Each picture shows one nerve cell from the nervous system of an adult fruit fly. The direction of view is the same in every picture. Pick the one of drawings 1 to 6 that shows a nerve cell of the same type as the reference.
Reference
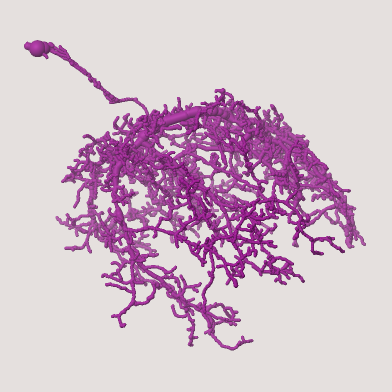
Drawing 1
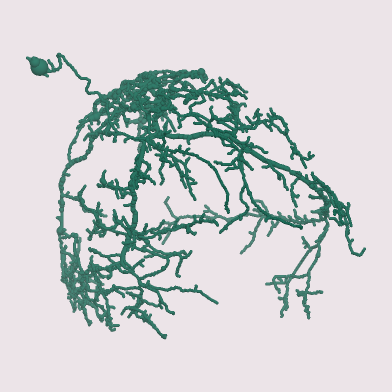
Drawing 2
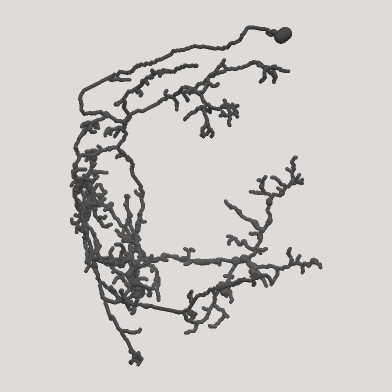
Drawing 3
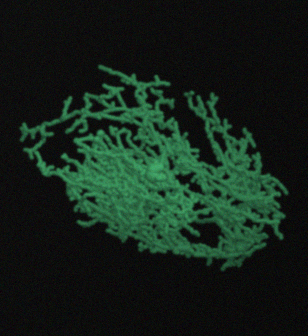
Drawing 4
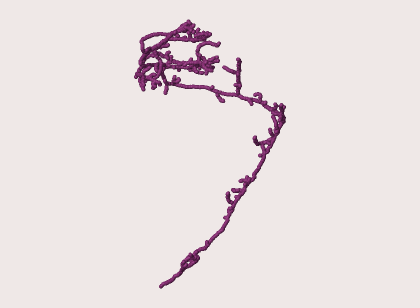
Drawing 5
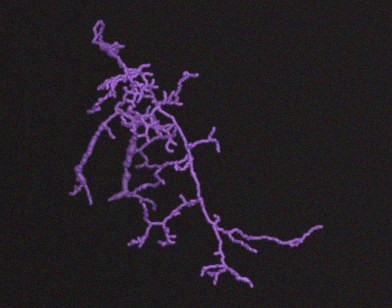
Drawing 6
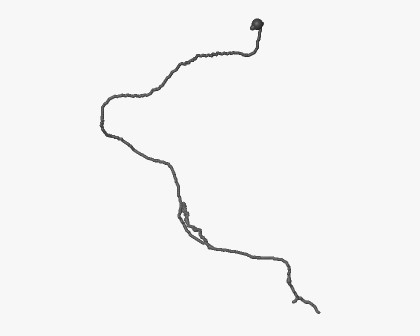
Drawing 3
